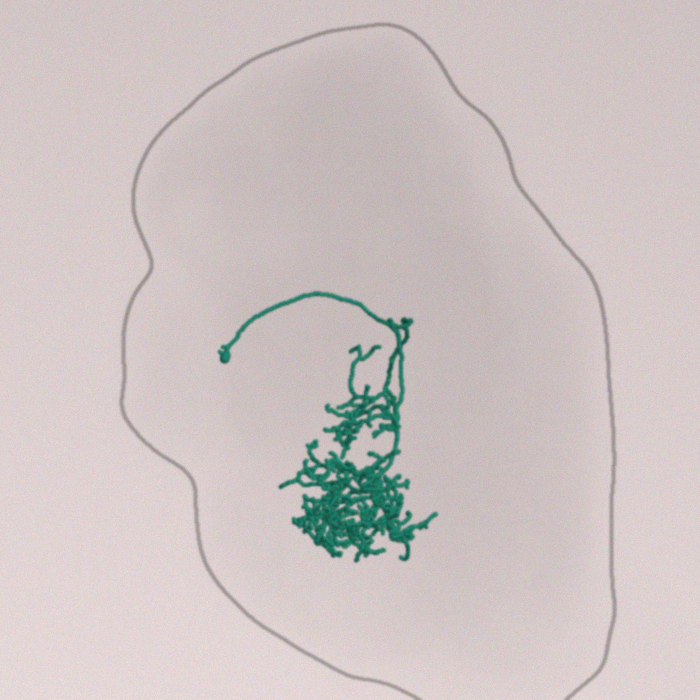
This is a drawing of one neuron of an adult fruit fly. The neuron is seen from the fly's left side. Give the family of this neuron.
hemilineage VLPa2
